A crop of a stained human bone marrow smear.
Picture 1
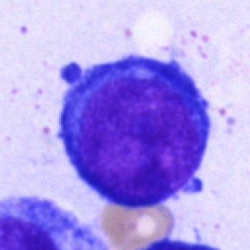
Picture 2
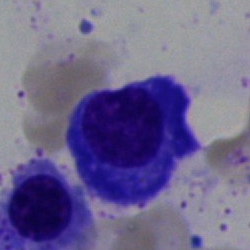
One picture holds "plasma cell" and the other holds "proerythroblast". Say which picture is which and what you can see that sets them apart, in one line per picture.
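Picture 1 shows a proerythroblast: The cytoplasm forms only a thin rim that is deep blue.
Picture 2 shows a plasma cell: The cytoplasm forms a broad band below and to the right of the nucleus.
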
